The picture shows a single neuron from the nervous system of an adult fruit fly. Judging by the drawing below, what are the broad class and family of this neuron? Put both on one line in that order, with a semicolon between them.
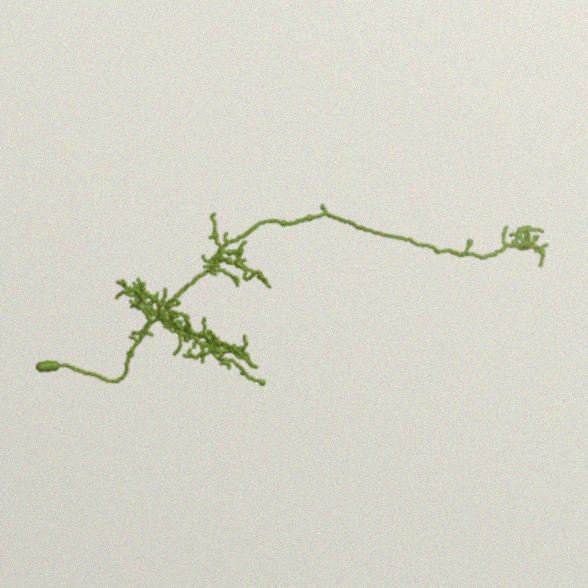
optic-lobe intrinsic neuron; Tm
